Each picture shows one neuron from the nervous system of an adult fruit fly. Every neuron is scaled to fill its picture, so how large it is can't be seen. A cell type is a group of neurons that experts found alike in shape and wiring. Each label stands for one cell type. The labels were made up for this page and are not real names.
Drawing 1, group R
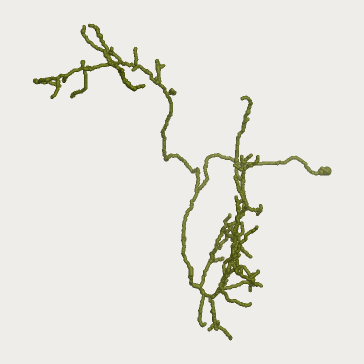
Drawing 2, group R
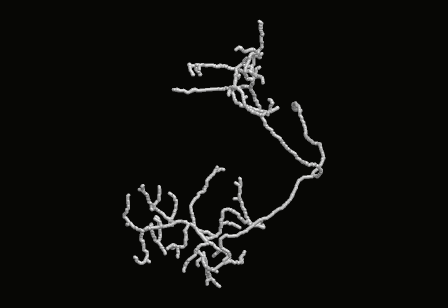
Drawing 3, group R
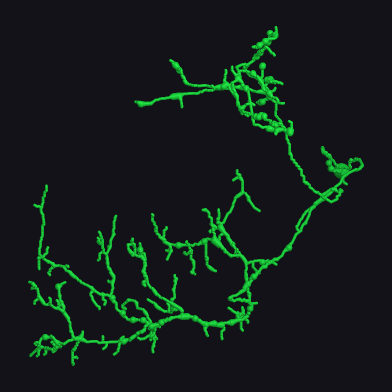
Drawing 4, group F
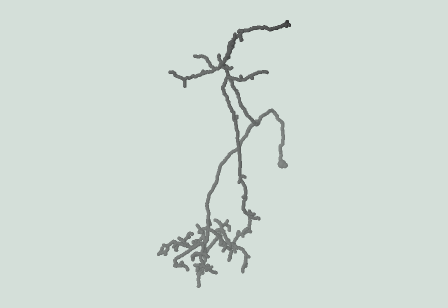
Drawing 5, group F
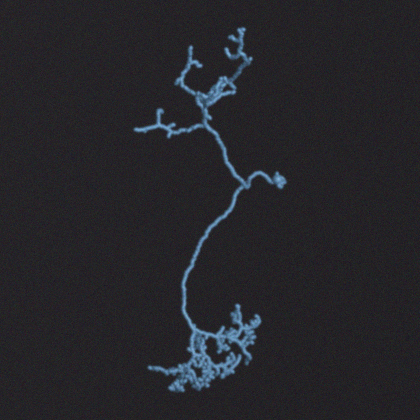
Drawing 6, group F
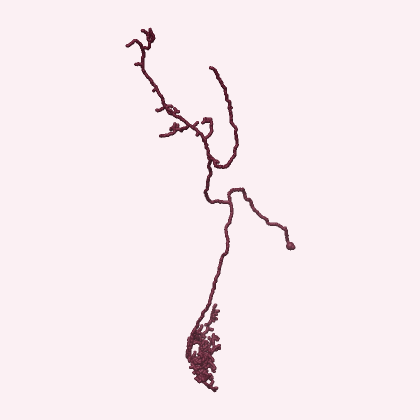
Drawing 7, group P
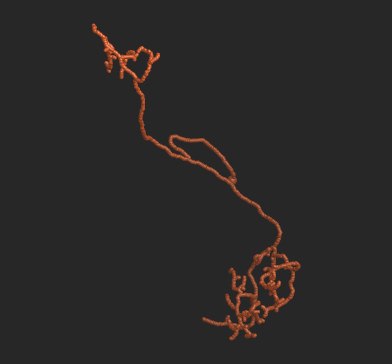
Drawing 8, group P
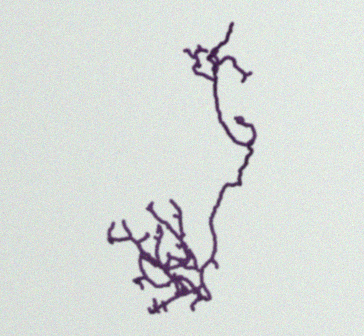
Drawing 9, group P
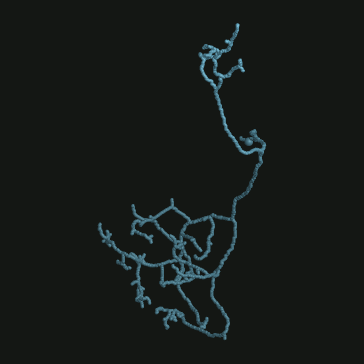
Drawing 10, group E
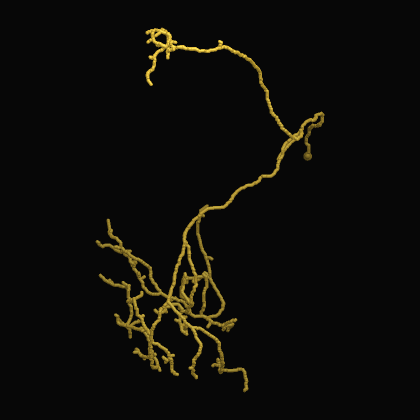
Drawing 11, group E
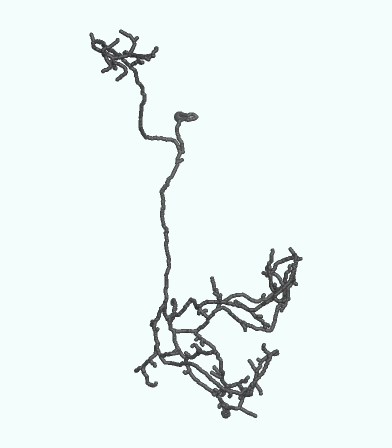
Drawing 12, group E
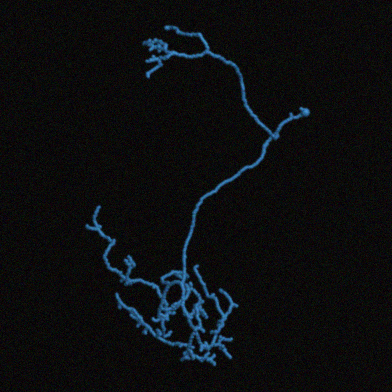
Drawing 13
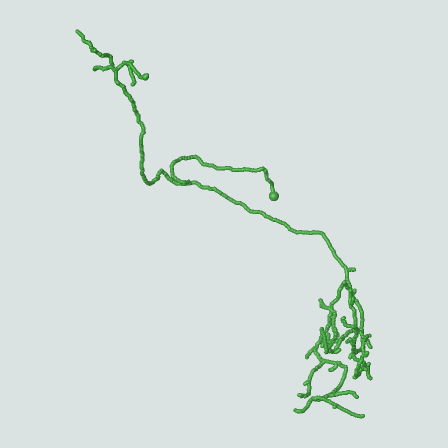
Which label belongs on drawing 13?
group P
